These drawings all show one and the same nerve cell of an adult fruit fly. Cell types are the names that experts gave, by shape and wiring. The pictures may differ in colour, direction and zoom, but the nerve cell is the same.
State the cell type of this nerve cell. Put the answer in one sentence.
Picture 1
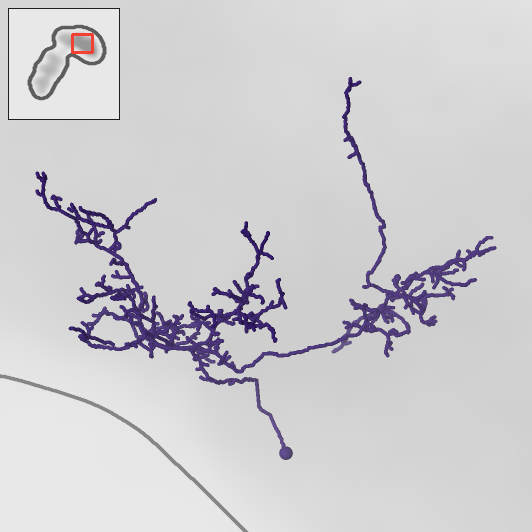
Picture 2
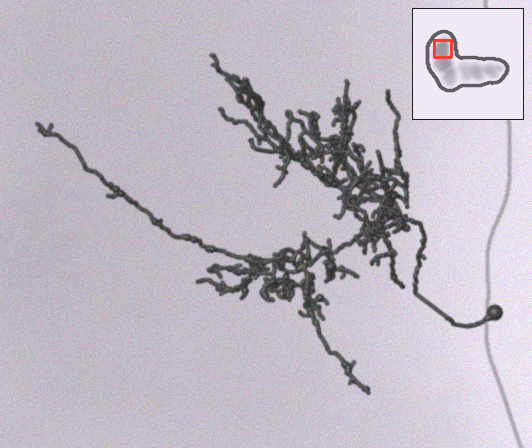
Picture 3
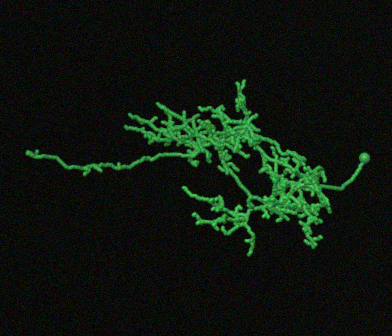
The cell type is SMP327.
